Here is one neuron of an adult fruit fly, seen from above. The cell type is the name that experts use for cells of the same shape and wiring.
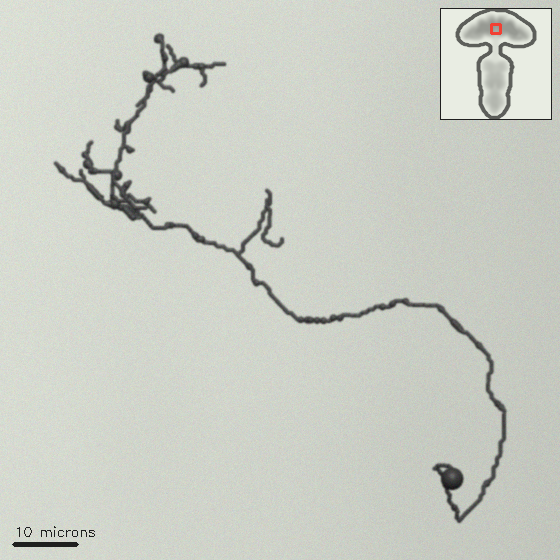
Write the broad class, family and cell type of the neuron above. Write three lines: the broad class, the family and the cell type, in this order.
central-brain intrinsic neuron
class CX
vDeltaM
